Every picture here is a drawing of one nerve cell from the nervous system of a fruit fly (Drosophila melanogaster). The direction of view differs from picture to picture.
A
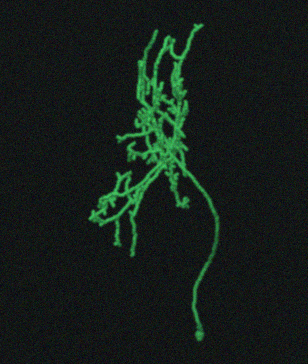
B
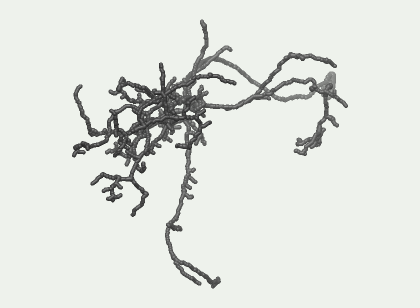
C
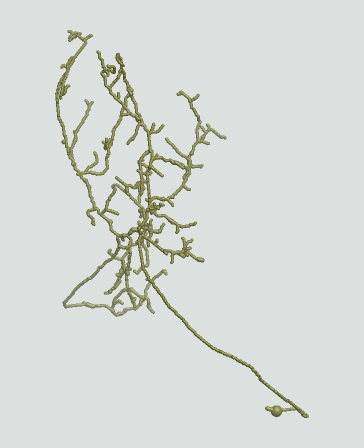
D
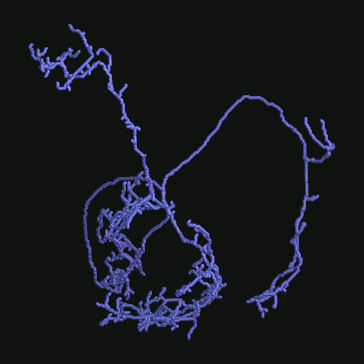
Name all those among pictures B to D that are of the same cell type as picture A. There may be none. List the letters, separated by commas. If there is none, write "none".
B, C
